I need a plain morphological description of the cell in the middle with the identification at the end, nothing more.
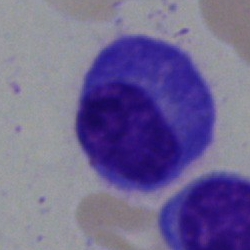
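Eccentrically placed toward the lower left of the cell, the nucleus has coarse, clumped chromatin. The cytoplasm stains a deep blue. A paler zone of cytoplasm lies beside the nucleus on its upper right side. The cell is a plasma cell.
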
